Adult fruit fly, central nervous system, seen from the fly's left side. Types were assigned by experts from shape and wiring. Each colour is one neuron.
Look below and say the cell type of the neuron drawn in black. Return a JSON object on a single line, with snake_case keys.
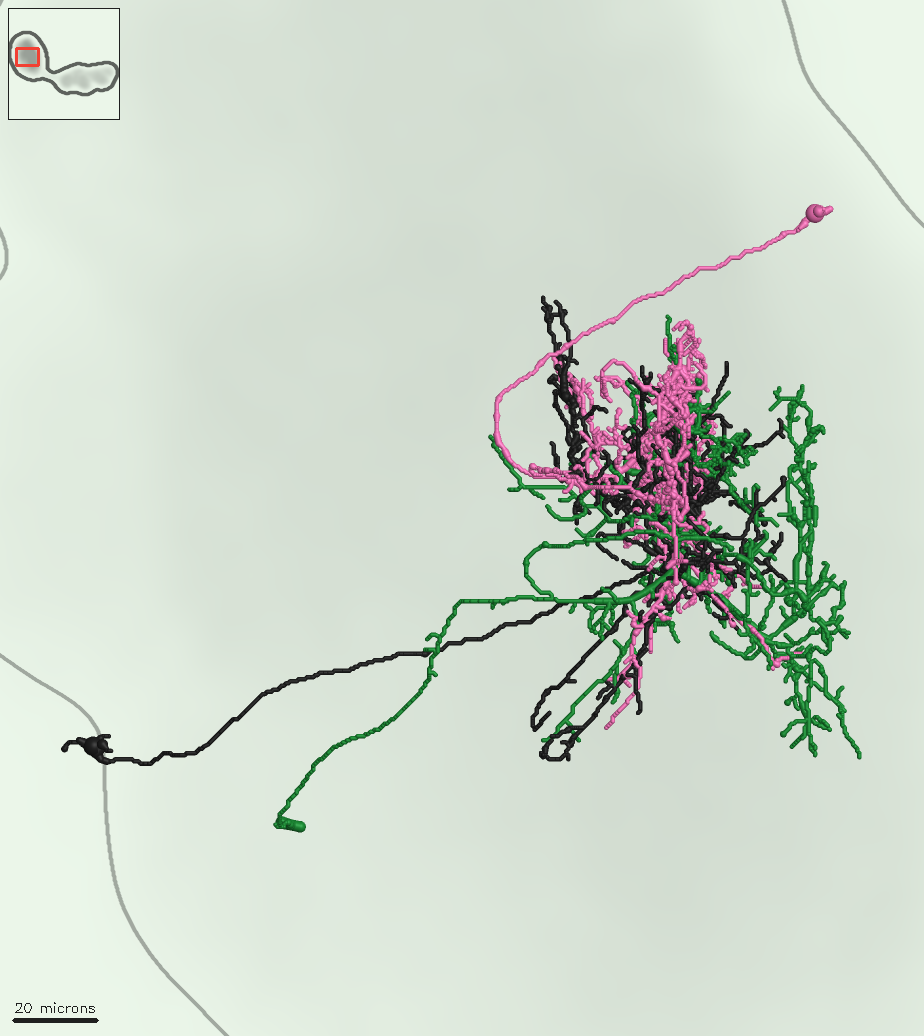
{"cell_type": "PS093"}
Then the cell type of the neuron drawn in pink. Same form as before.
{"cell_type": "PS200"}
